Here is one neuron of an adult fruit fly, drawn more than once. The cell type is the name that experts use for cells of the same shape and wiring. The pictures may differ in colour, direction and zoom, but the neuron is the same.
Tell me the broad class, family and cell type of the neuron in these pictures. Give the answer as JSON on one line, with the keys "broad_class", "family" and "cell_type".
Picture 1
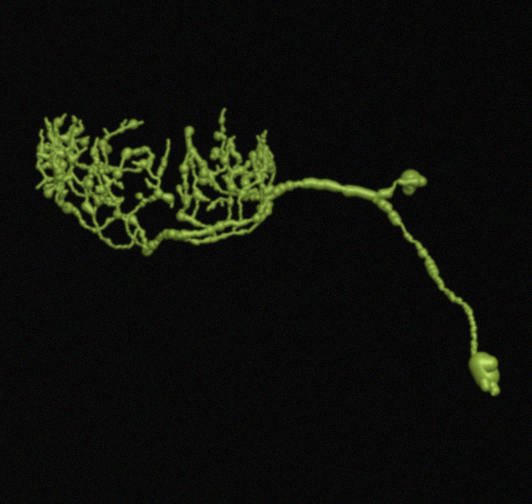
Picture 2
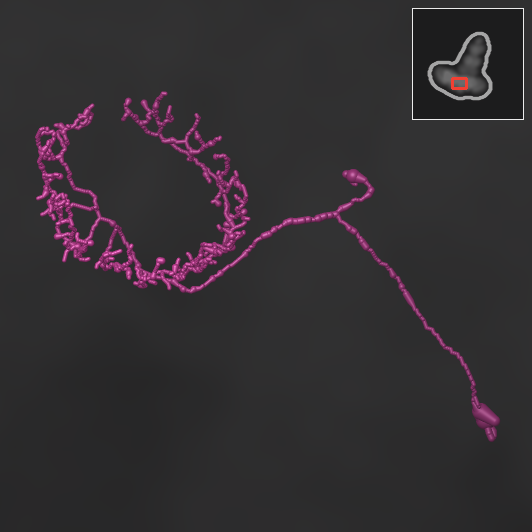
{"broad_class": "central-brain intrinsic neuron", "family": "hemilineage EBa1", "cell_type": "ER2_c"}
